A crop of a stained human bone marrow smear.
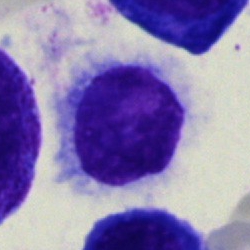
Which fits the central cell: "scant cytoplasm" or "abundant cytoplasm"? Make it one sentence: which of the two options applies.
Most of the cell is filled by the nucleus.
